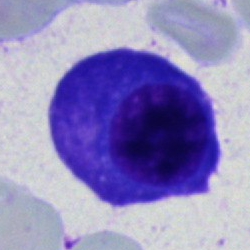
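Plasma cell (middle cell): outline a rounded oval, edge smooth. Nucleus lies off-centre toward the right, chromatin dense and dark purple with coarse clumps. Abundant cytoplasm, staining deep blue.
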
